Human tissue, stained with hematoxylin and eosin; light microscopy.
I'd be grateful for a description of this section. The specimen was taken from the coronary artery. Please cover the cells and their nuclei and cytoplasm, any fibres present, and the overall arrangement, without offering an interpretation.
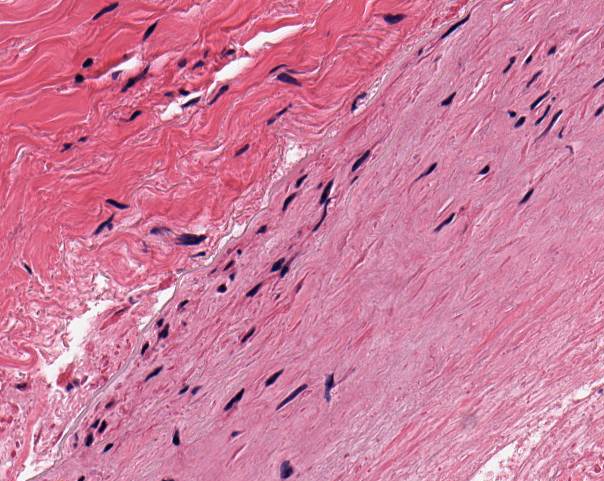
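Notice the diagonal boundary from lower left to upper right; it splits the field into two zones of fibrous tissue. Compared with the upper-left zone, the lower-right one is paler pink and finely fibrillar. Scattered through both, the nuclei are dark, elongated and spindle-shaped. These spindle cells' cytoplasm and borders can't be told apart from the surrounding fibres.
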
